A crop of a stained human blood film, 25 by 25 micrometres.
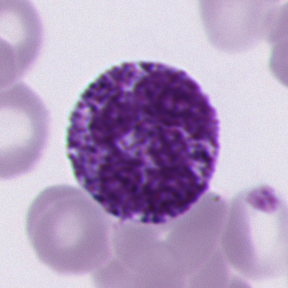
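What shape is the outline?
It's round, about 14 micrometres across, and the edge has no long projections.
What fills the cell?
Coarse dark purple granules, with only small pale gaps of cytoplasm between them.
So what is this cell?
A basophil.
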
